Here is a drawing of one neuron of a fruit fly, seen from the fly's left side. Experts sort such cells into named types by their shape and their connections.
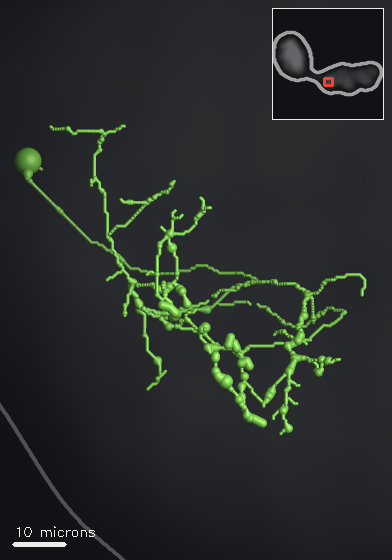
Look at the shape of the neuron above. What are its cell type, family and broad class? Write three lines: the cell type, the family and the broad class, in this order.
IN09A046
hemilineage 09A
nerve-cord intrinsic neuron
